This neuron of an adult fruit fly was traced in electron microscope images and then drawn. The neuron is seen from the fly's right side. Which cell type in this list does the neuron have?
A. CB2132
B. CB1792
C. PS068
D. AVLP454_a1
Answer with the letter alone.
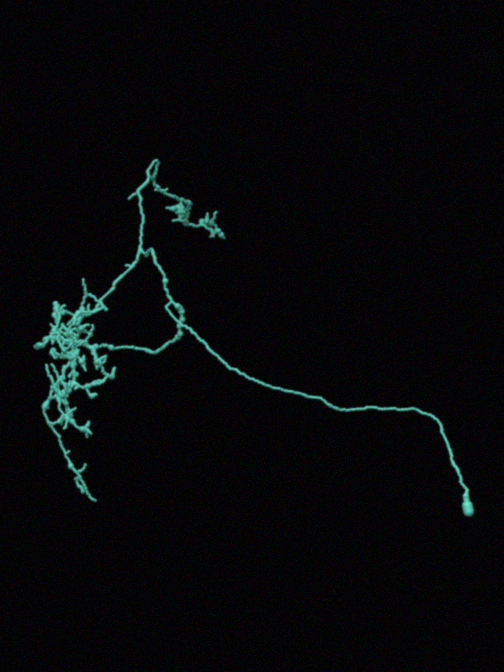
B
